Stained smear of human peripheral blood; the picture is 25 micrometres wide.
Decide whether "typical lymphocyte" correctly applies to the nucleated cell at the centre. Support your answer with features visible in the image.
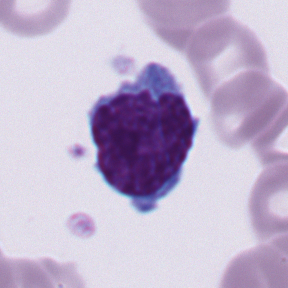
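Cytoplasm: scant, a narrow pale blue rim around most of the nucleus, largest patch at the top; goes with typical lymphocyte, against hairy cell.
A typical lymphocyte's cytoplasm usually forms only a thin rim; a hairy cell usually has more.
Chromatin: dense, dark purple, coarsely clumped. Outline: irregular rather than smoothly round, with a small bluish bulge of cytoplasm at the bottom. Size: cell about 13 by 10 micrometres, nucleus about 9 micrometres across. Verdict: typical lymphocyte.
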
